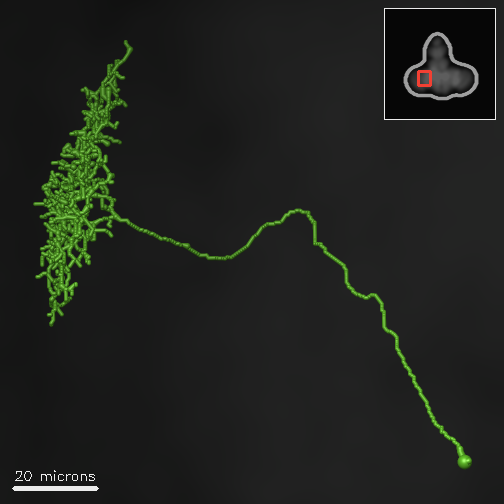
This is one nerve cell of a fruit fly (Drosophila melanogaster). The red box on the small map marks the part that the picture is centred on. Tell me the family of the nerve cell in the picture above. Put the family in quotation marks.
"Li"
